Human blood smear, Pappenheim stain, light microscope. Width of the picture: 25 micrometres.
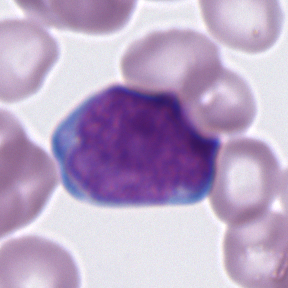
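Myeloblast, the nucleated cell at the centre of the smear. Checked in turn, its chromatin is finely stippled and free of coarse dark clumps. Next, the cytoplasm is pale blue, with no visible granules. Last, the cytoplasm contains no vacuoles.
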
